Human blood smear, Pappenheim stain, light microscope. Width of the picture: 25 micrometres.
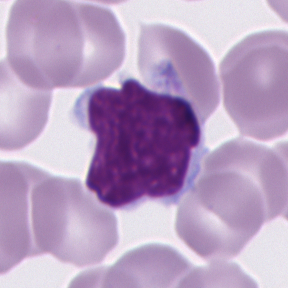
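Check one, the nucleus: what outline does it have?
Angular and roughly square, with small notches; no nucleoli can be seen in it.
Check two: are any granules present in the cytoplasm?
None are visible.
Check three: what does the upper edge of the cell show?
Ragged, wispy projections of cytoplasm extending from it.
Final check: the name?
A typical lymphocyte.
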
